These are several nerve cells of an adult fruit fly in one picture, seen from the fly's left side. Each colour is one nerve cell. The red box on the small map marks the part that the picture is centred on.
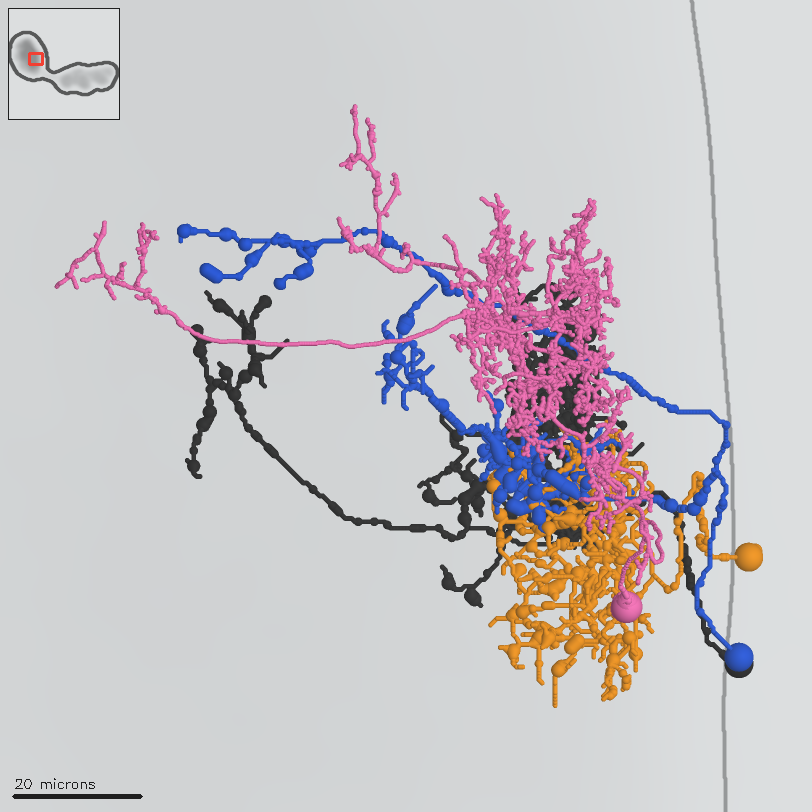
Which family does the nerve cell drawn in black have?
Tlp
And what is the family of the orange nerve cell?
LPi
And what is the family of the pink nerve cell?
Y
